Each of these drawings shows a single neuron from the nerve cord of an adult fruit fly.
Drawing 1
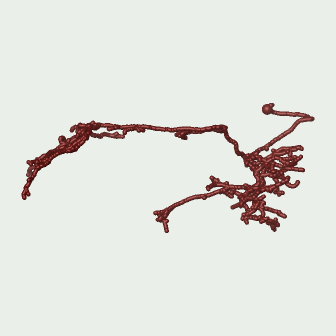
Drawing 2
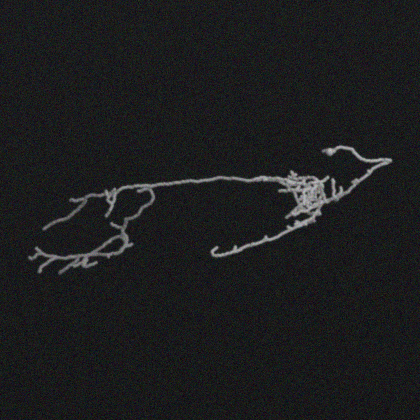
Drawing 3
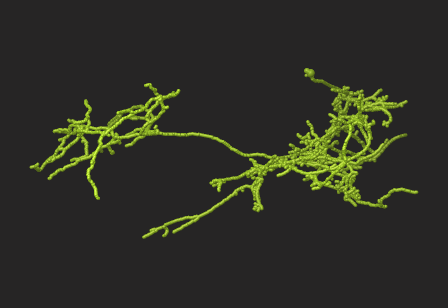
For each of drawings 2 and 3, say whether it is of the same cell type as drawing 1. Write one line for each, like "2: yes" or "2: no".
2: no
3: no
